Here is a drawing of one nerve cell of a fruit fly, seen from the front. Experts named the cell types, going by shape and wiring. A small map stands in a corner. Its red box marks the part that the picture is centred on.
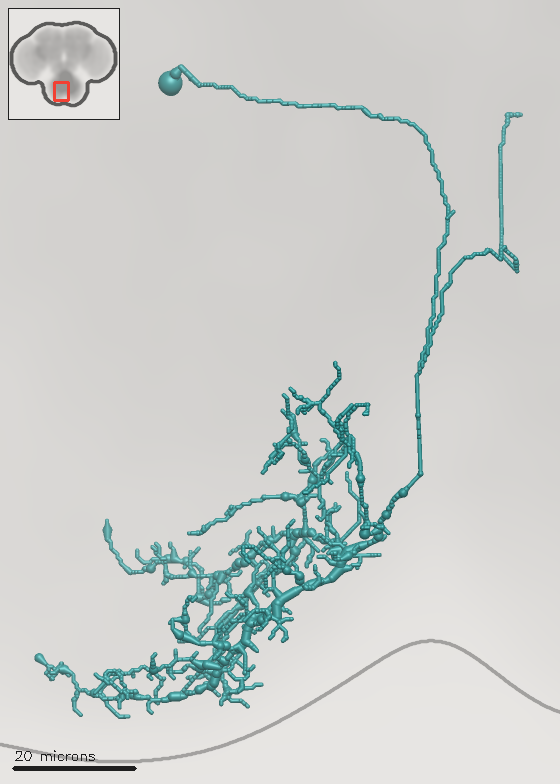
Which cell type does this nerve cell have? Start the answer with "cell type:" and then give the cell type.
cell type: IN23B043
